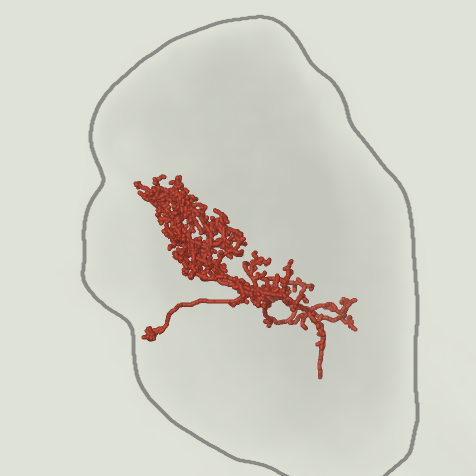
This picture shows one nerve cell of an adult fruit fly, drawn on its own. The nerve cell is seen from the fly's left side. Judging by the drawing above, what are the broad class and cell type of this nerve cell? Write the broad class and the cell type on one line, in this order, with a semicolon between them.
central-brain intrinsic neuron; LAL083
